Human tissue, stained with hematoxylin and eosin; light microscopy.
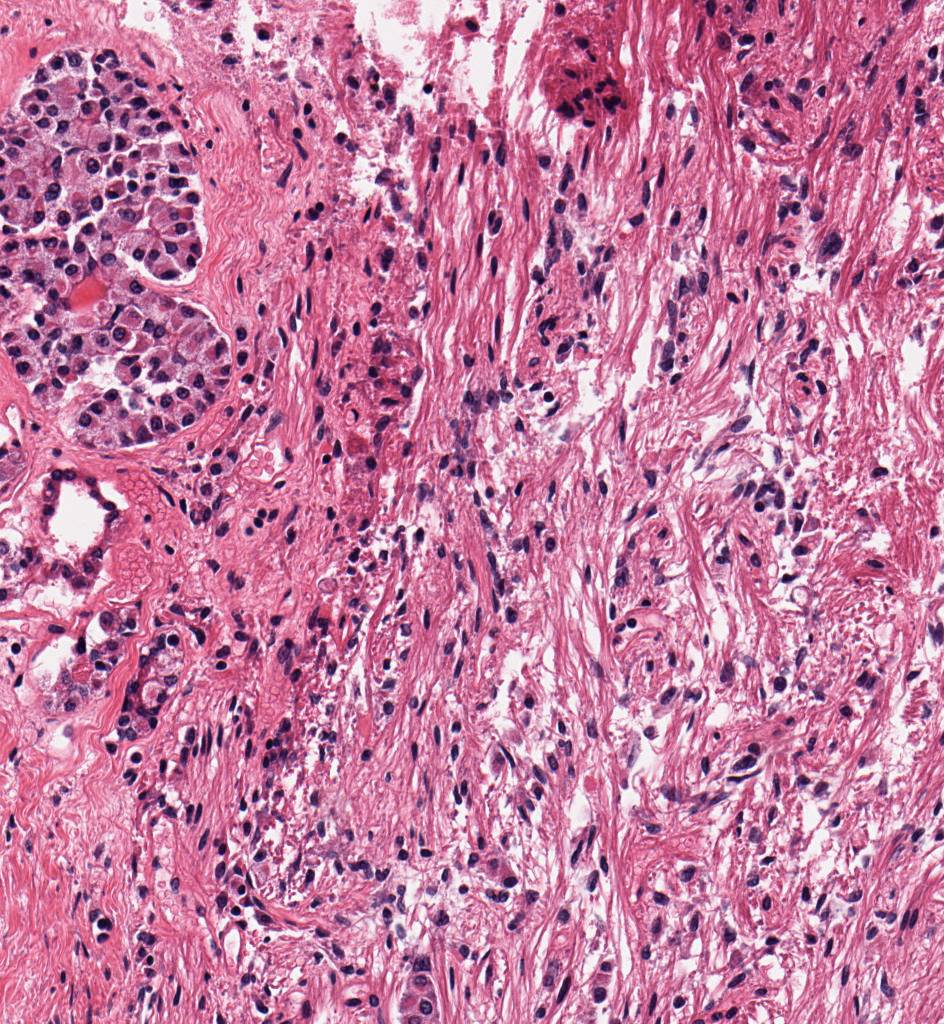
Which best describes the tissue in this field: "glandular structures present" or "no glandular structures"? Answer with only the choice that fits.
Glandular structures present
